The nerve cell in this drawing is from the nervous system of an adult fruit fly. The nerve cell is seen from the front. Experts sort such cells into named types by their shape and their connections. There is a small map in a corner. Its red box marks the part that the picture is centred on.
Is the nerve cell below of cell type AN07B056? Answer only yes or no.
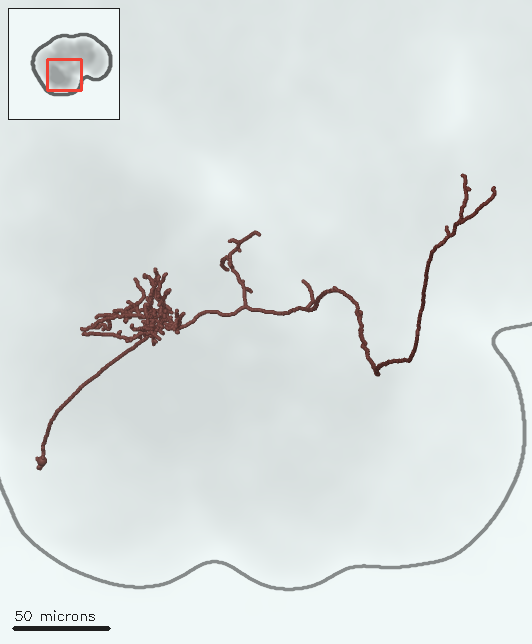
yes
